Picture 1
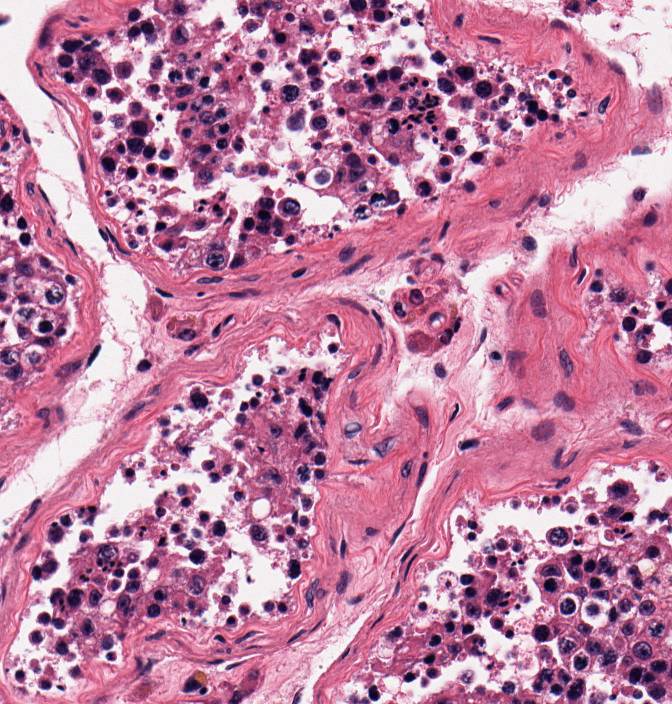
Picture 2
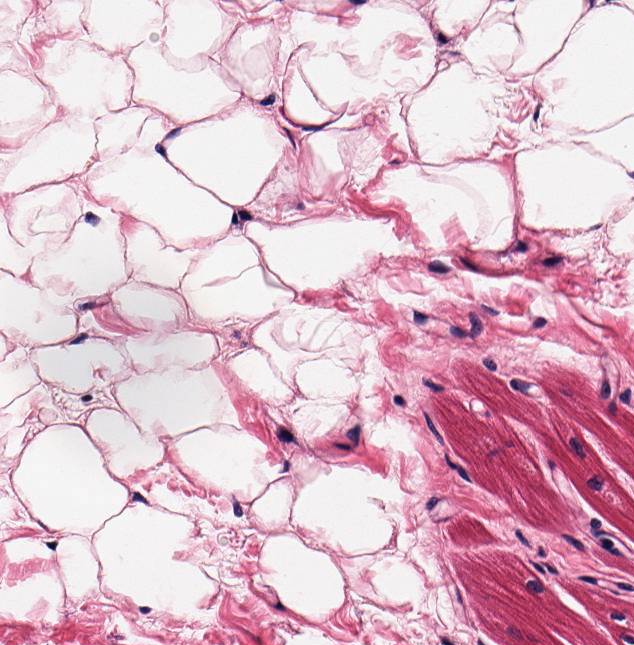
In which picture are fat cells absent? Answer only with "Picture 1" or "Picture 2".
Picture 1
